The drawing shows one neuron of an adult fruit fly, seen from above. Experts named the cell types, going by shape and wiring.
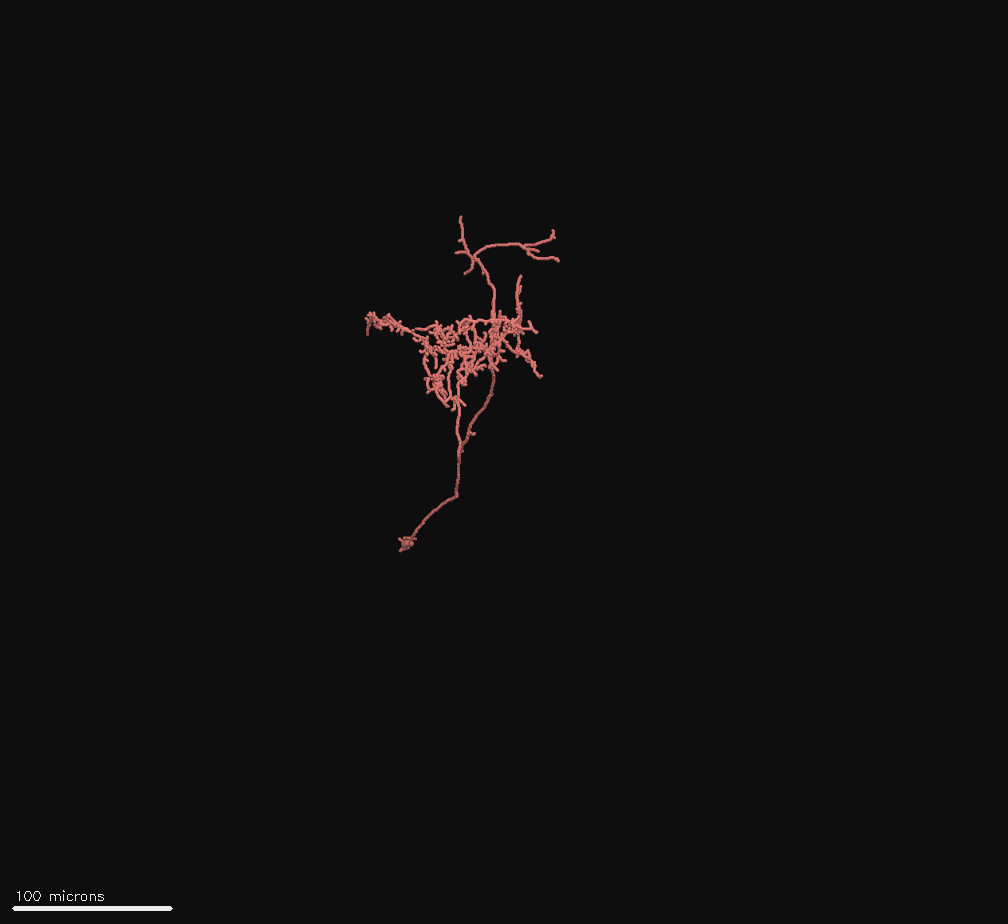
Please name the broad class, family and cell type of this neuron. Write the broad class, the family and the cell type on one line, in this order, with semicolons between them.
nerve-cord intrinsic neuron; hemilineage 12A; vMS12_a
